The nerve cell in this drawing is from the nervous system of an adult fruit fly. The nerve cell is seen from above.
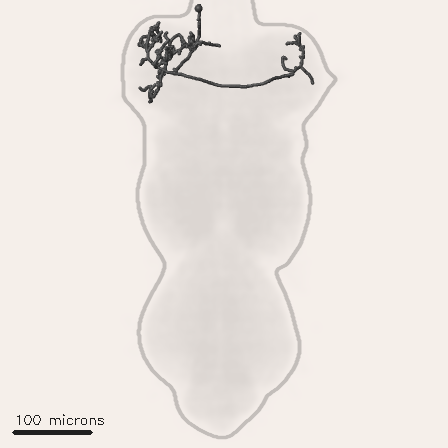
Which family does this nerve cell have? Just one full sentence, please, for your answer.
The nerve cell is filed under family hemilineage 14B.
